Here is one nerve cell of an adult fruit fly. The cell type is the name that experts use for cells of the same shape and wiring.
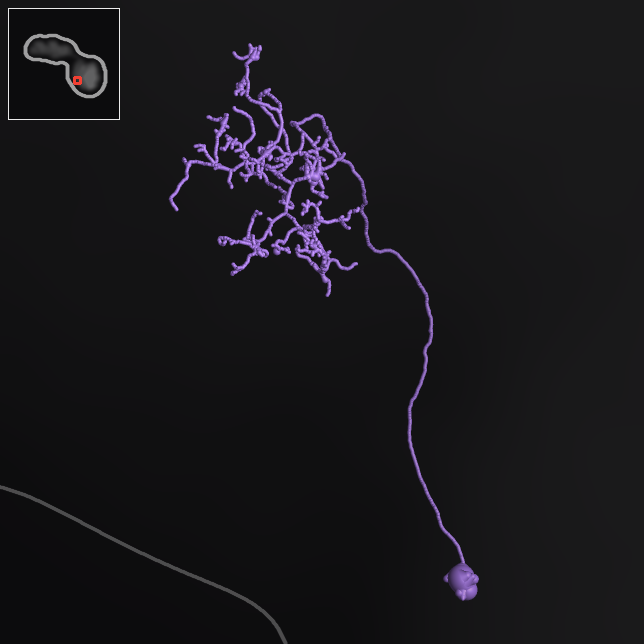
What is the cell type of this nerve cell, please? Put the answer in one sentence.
The cell type is Cm4.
